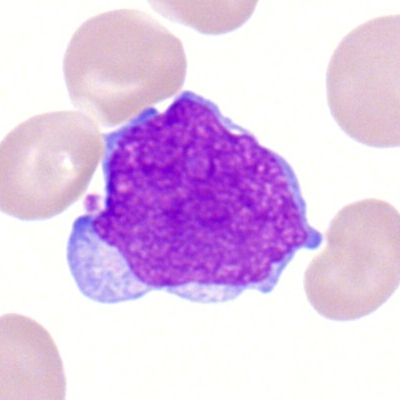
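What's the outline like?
Irregular and angular, not round.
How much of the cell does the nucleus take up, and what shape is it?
Most of the cell, and it's one mass with no lobes.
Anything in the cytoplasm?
No distinct granules.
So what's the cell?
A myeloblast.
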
